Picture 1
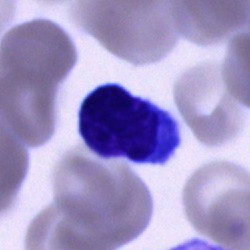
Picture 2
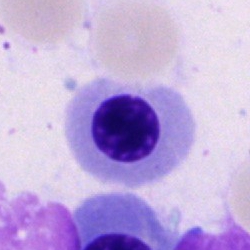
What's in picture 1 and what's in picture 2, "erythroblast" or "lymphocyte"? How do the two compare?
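A lymphocyte appears in picture 1, an erythroblast in picture 2. The lymphocyte is an oval, longer from left to right than from top to bottom, and its nucleus fills almost the whole cell, with at most a very thin rim of cytoplasm. The erythroblast, smooth and roughly round with a shallow notch at the top, has a wide rim of cytoplasm all round its nucleus. That cytoplasm is pale lilac-blue and shows no granules.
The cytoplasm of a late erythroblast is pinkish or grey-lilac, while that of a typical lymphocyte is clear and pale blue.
The chromatin differs as well: dense and a very dark blue-purple in the lymphocyte, dark purple and coarsely clumped with small paler patches in the erythroblast.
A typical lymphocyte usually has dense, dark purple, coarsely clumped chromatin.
Neither nucleus shows nucleoli. In the lymphocyte, the right end stains a paler blue than the left part.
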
